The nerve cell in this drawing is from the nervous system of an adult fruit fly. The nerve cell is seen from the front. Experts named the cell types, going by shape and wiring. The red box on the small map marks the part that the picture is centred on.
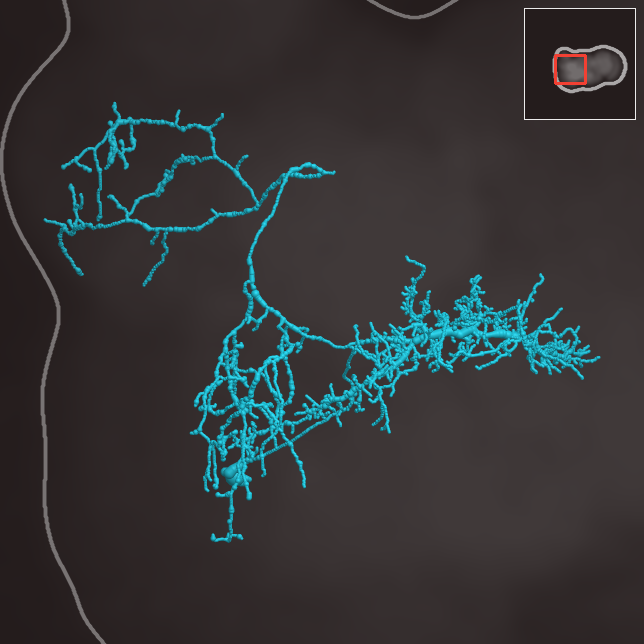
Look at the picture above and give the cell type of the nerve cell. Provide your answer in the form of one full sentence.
This nerve cell is recognized as the cell type IN12A001.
